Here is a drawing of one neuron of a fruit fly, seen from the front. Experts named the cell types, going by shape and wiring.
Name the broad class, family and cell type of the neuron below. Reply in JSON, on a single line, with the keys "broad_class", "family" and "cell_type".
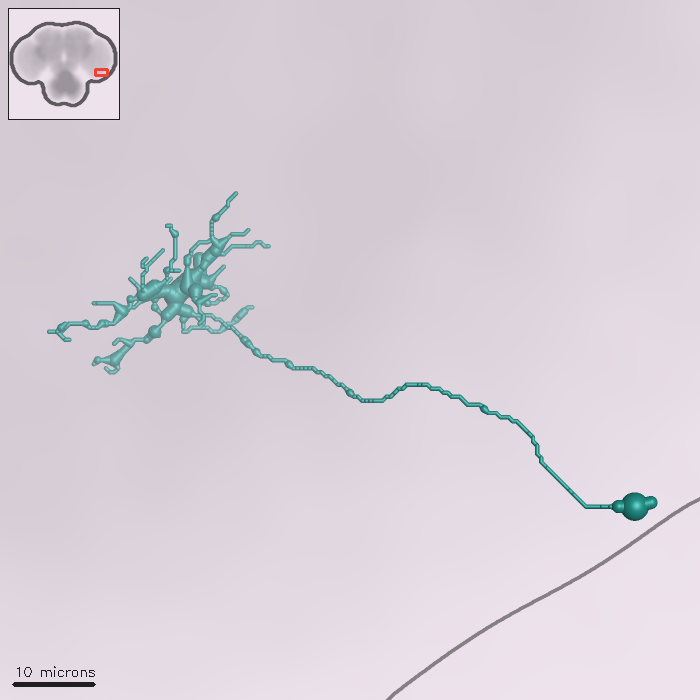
{"broad_class": "optic-lobe intrinsic neuron", "family": "Dm", "cell_type": "Dm8b"}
